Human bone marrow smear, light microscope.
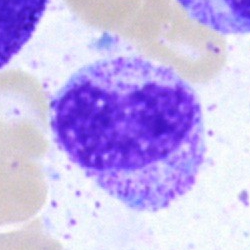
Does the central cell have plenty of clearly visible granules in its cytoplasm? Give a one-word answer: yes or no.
Yes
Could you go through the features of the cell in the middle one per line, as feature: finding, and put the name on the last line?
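Outline: roughly round, to my eye
Nucleus: a shallow notch in its upper edge
Position: nucleus toward the top, so most of the cytoplasm falls below it
Nucleolus: none I can clearly make out
Name: so, a metamyelocyte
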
